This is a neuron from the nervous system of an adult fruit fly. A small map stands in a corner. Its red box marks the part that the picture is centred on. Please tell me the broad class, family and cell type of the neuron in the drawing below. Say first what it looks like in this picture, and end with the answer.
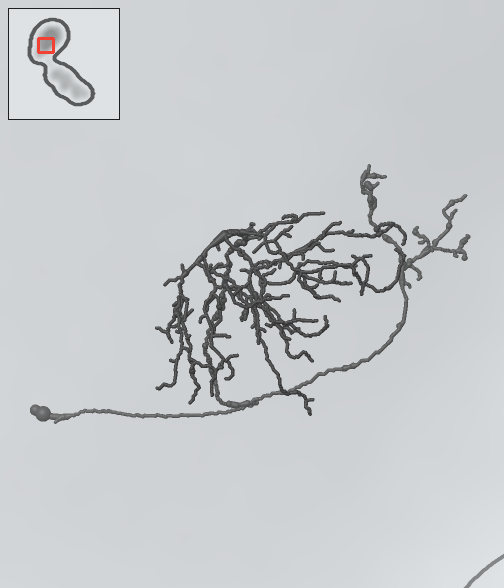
The picture shows dozens of branch ends. In this view it is wider than it is tall. Its broad class is visual projection neuron. Its family is LC. The cell type is LC13.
